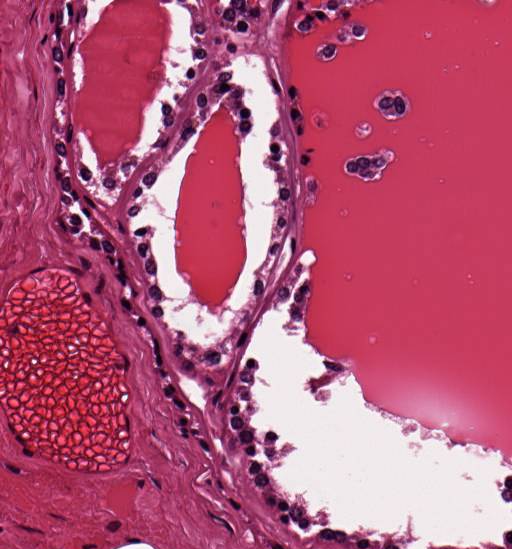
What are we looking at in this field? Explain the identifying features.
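Shown here is a thyroid follicle. The spaces have a single lining layer of flattened to low cuboidal cells with dark round nuclei, and pink contents.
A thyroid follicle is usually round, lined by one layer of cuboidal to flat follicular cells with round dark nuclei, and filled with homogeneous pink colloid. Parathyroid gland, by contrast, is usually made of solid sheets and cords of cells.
In the central and lower spaces, clear white gaps separate the pink contents from the lining cells. A rounded vessel at lower left is tightly packed with red blood cells.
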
